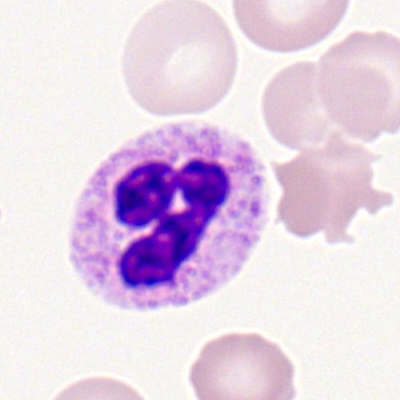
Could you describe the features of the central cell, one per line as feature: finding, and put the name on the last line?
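Nucleus: three lobes
Chromatin: dense, clumped, deep purple
Cytoplasm: abundant, pale pinkish-lilac
Granules: fine, pinkish-purple, evenly scattered
Identity: segmented neutrophil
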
